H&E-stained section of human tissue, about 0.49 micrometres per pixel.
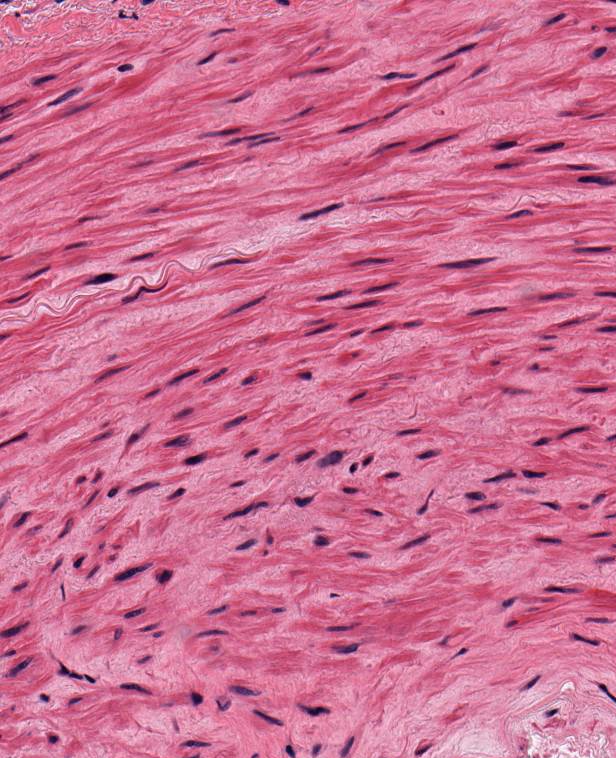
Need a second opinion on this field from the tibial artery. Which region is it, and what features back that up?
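Let me see: this is the tunica media. Fibres and cells run in roughly parallel bundles crossing the field obliquely, rising left to right. The nuclei are elongated, dark purple and spindle-shaped, and they lie along the fibres.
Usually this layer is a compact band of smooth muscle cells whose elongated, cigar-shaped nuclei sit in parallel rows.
The cells sit in abundant pink, finely fibrillar material; lower down, fibres and nuclei line up less regularly.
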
